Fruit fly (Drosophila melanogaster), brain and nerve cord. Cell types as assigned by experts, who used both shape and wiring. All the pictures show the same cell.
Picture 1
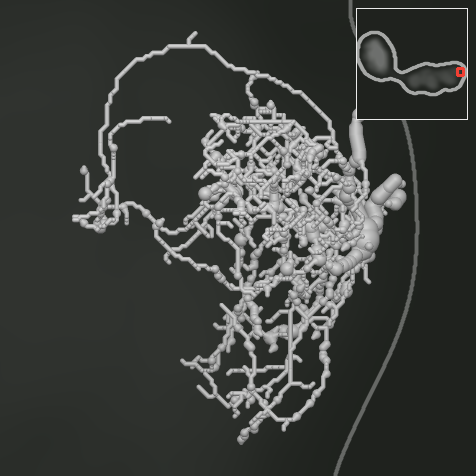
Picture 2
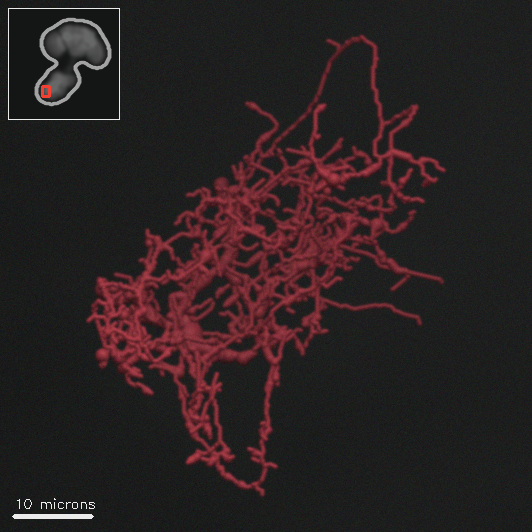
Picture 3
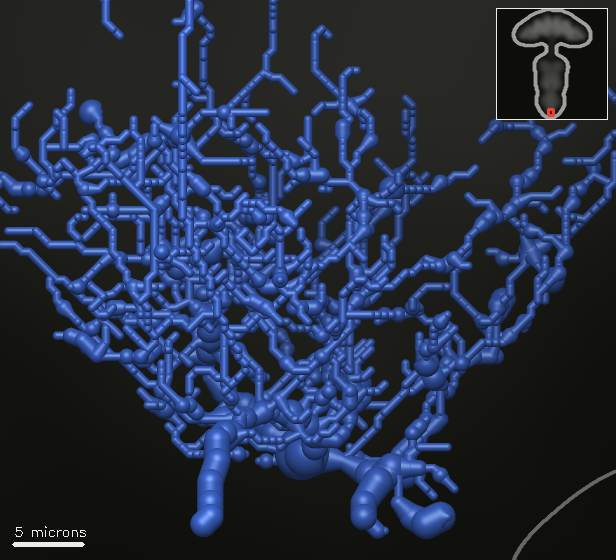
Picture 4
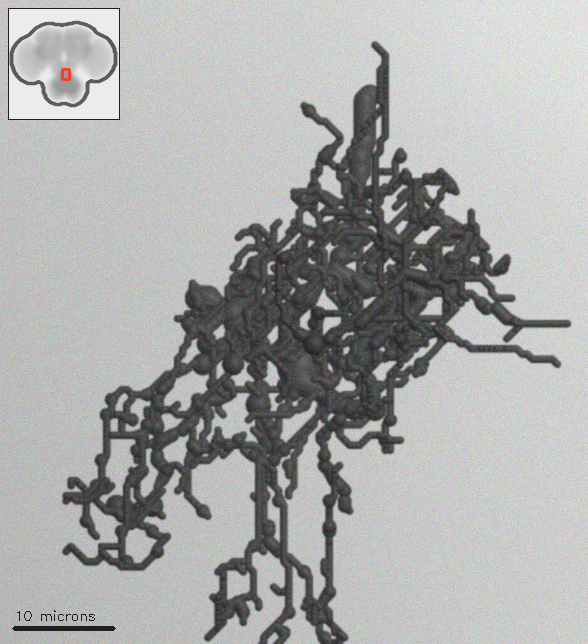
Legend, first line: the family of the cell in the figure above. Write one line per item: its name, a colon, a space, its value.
family: MNad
